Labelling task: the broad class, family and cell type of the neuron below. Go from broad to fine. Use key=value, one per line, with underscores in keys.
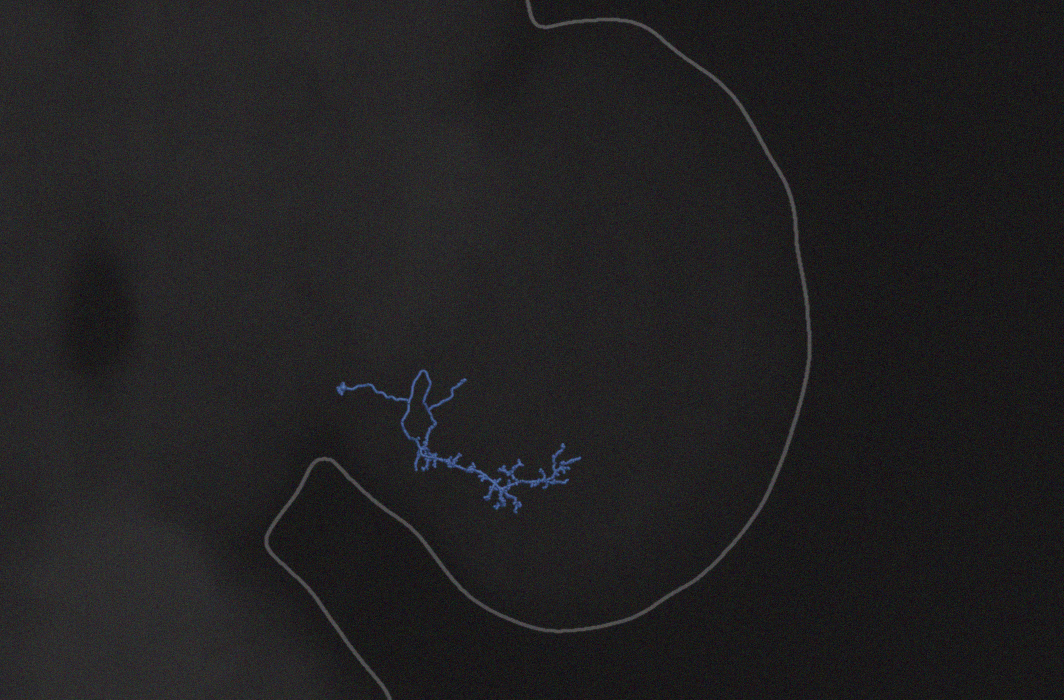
broad_class=optic-lobe intrinsic neuron
family=LPi
cell_type=LPi14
